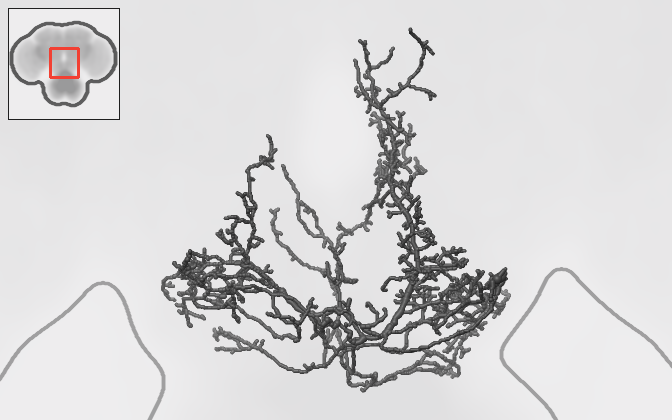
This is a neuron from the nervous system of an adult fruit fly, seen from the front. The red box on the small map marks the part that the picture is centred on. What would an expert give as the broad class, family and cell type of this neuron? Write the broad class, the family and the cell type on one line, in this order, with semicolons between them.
central-brain intrinsic neuron; hemilineage MD_SA1; GNG134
